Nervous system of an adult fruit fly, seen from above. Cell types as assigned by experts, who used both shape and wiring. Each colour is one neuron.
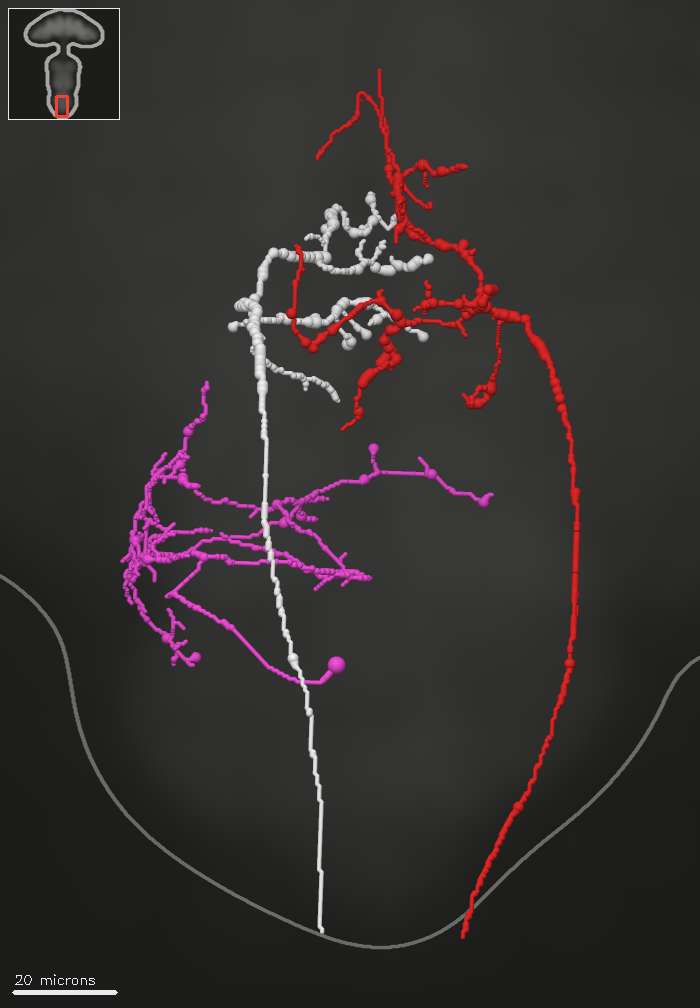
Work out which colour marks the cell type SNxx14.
white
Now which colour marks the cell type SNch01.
red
